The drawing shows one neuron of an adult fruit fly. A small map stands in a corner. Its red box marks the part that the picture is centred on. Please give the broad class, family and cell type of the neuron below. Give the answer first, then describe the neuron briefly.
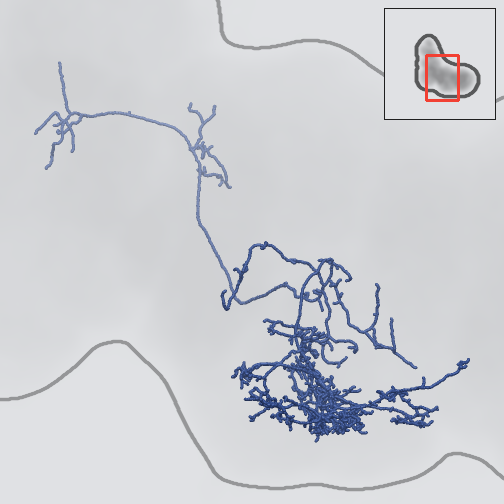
Its broad class is descending neuron. The family is DNg. It is of cell type DNg81. Dozens of branch ends can be seen. In this view it is about as wide as it is tall.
